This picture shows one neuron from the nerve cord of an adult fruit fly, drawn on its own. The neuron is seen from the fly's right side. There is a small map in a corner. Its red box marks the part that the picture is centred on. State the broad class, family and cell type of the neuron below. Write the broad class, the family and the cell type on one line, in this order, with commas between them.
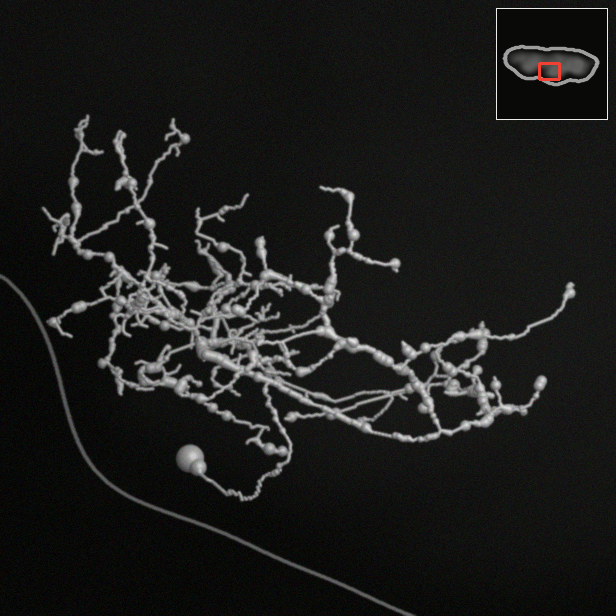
nerve-cord intrinsic neuron, hemilineage 01B, IN01B015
